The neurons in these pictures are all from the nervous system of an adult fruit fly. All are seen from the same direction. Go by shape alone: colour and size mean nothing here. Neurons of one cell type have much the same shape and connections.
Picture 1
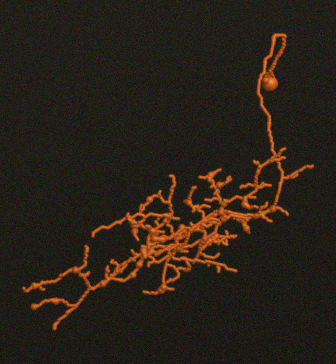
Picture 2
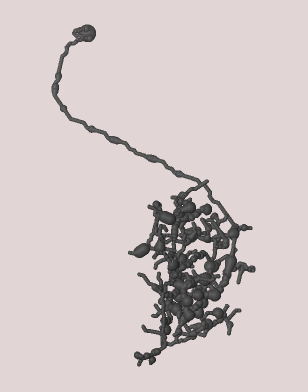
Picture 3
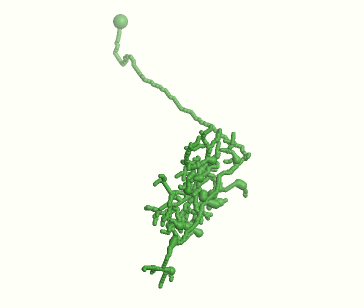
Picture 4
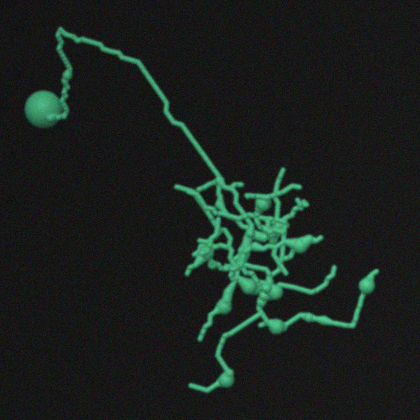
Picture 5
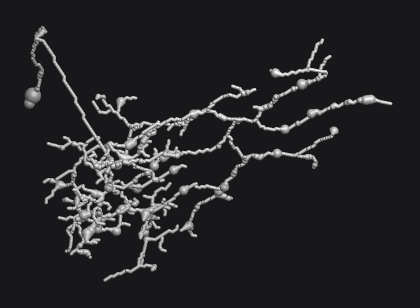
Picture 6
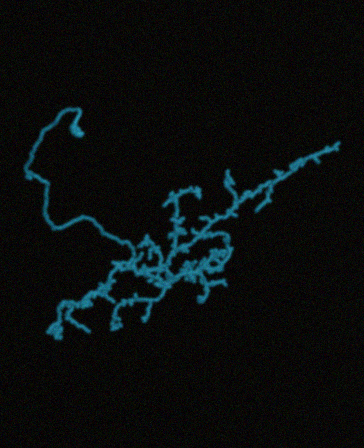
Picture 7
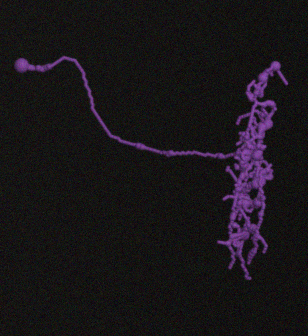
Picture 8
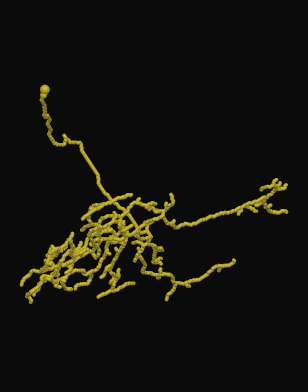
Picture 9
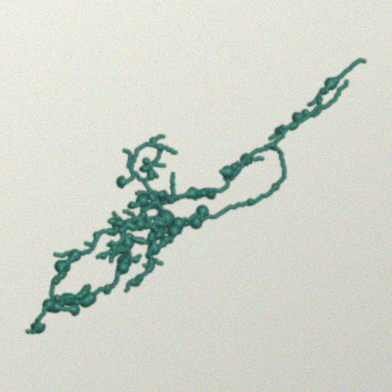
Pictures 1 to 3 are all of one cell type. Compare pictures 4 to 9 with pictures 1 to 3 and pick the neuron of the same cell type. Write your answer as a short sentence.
Picture 7 is of the same cell type.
